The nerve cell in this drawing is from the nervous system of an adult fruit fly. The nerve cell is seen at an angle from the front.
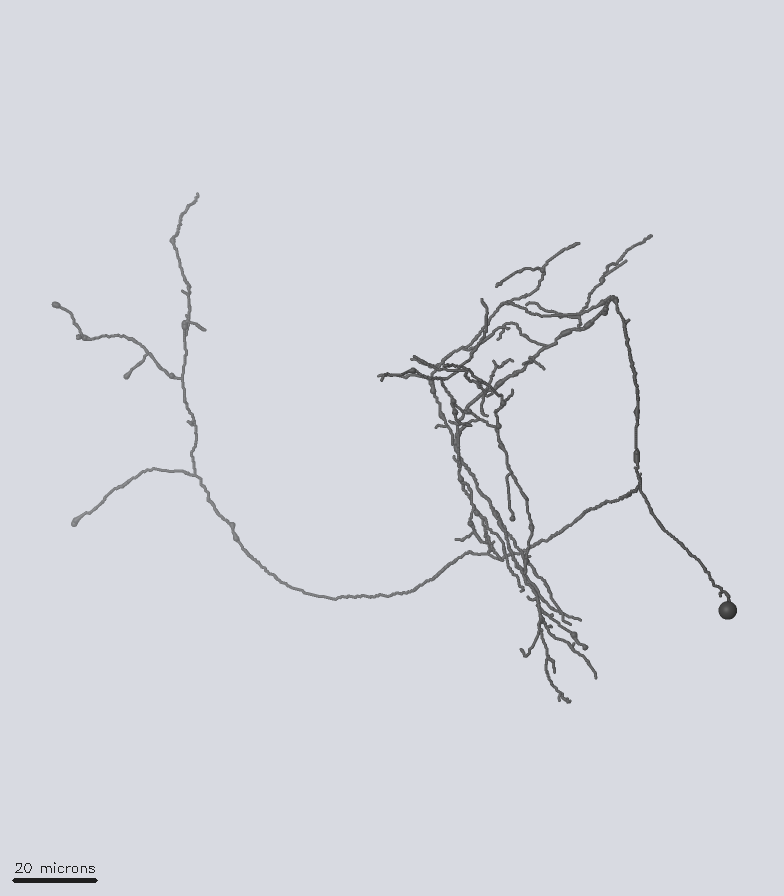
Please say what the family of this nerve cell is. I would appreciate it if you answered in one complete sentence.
The nerve cell is assigned to family hemilineage AOTUv4_dorsal.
